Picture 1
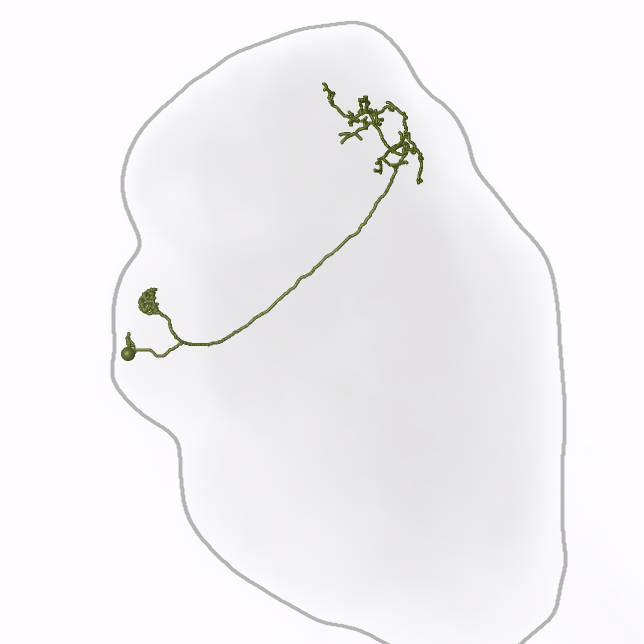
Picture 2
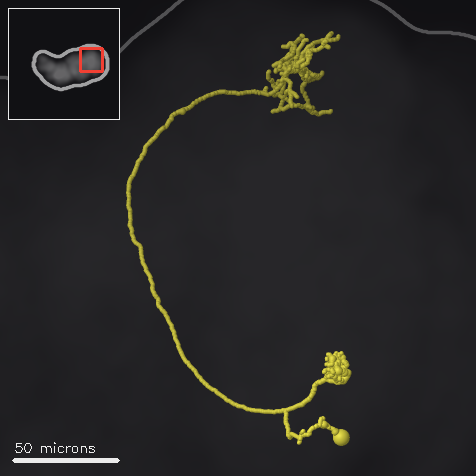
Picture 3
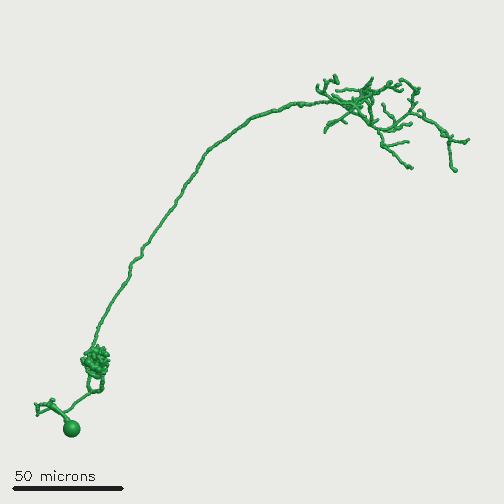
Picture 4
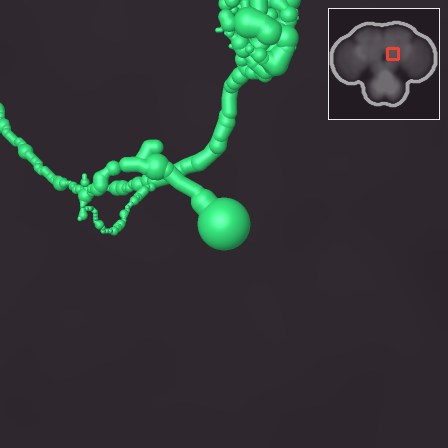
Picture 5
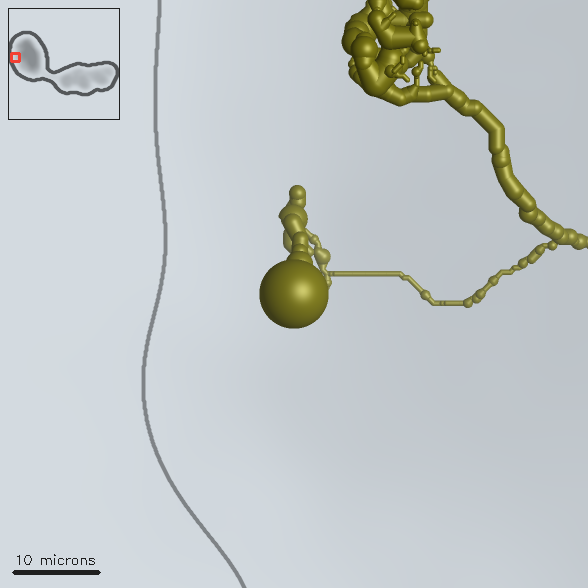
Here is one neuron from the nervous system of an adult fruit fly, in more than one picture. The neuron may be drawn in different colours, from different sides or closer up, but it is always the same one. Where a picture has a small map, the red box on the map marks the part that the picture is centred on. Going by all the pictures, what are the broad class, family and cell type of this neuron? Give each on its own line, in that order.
central-brain intrinsic neuron
class ALPN
DA3_adPN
